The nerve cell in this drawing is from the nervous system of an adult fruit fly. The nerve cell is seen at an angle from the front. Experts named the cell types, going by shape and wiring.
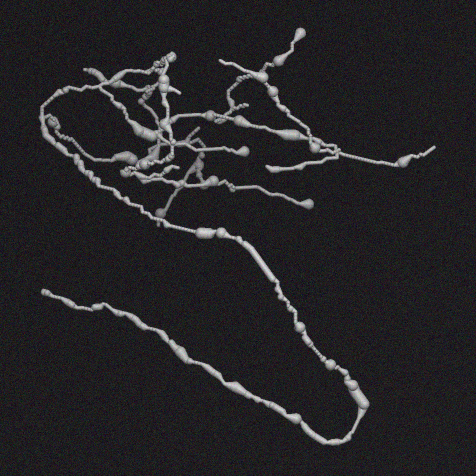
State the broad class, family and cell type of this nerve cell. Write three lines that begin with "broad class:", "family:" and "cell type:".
broad class: sensory neuron entering the brain
family: ENS
cell type: ENS1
